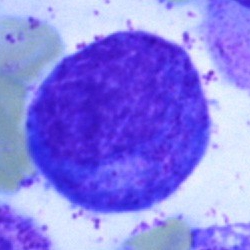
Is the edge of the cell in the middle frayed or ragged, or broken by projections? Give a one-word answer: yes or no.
No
